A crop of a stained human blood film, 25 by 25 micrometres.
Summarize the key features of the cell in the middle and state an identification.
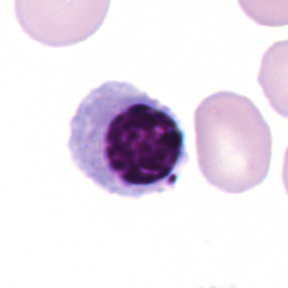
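In the middle cell, the nucleus is round with no indentation and about 7 micrometres across. It sits off-centre, pushed toward the right side of the cell. The chromatin is dark purple and coarsely clumped, and there's a small dark round dot at the lower right edge of the nucleus. That one's a normoblast.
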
